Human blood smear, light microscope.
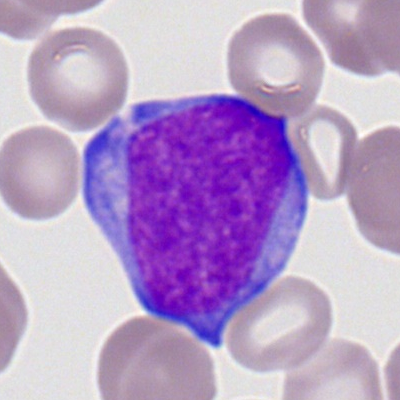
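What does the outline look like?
Angular, I'd say, with straight stretches and pointed corners, and a tapered point of cytoplasm projecting from the bottom.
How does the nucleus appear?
As one unlobed mass that seems to fill most of the cell.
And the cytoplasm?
It stains a deep blue.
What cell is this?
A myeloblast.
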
